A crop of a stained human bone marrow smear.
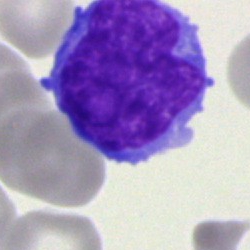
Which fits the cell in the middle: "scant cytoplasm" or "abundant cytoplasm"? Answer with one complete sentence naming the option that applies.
This cell has scant cytoplasm, no more than a thin rim.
